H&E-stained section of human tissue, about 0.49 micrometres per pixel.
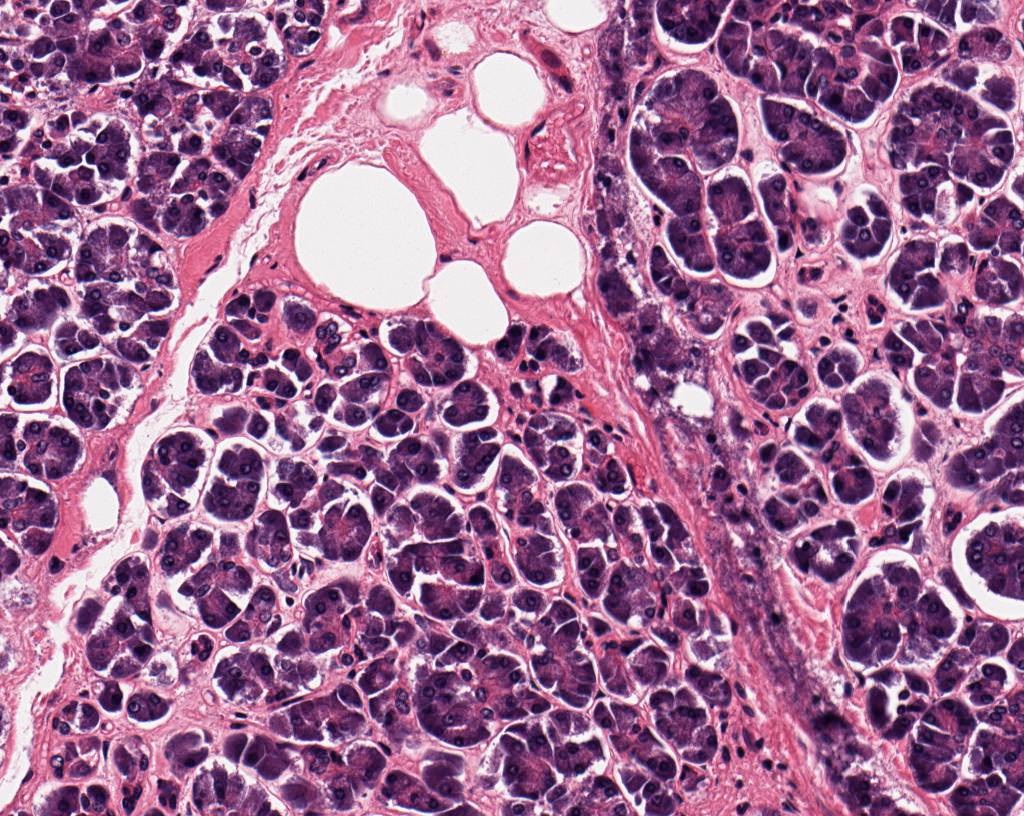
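Pancreas: lobules of tightly packed acini divided by pink fibrous septa, one running diagonally from the top centre towards the lower right. Each acinus is a small rounded cluster of pyramidal cells around a tiny central point, with no open lumen. Acinar cytoplasm is deep purple and basophilic towards the cell base, paler and more pinkish-granular apically.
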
